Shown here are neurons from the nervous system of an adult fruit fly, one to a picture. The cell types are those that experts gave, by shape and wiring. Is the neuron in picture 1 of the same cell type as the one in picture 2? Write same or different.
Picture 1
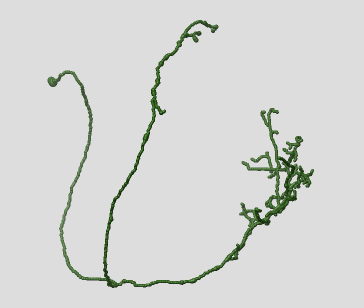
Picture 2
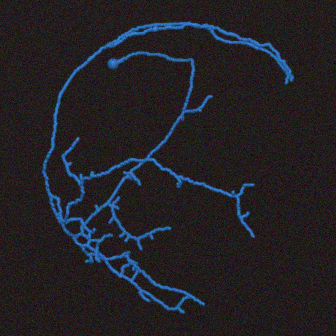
different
